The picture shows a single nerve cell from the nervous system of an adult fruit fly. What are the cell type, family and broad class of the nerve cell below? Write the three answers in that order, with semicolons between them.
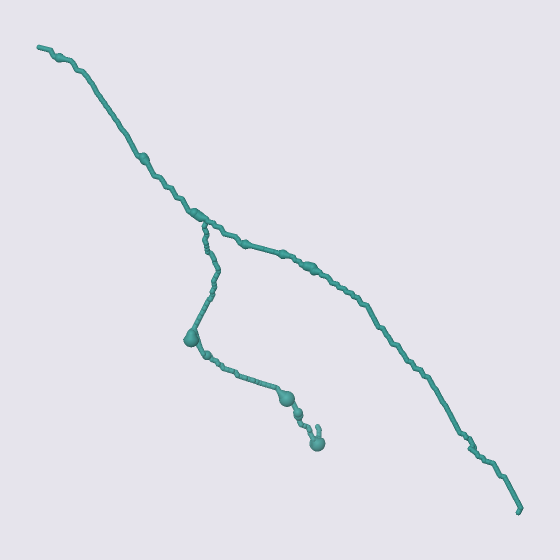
SNpp50; class mechanosensory proprioceptive; sensory neuron entering the nerve cord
